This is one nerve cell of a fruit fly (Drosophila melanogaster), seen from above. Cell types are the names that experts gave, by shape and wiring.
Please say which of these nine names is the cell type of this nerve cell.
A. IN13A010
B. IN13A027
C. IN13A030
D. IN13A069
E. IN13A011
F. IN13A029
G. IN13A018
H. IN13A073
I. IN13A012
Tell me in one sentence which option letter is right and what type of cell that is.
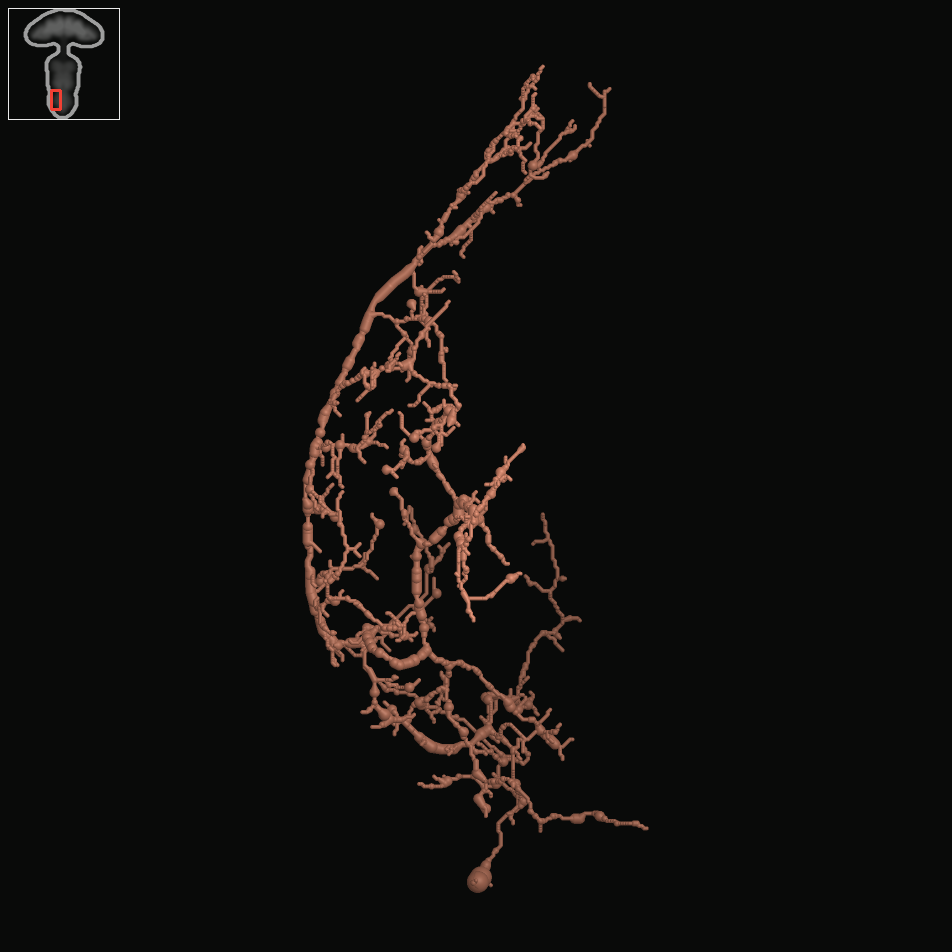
Of all the options, it is C, IN13A030, that is the nerve cell's cell type.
